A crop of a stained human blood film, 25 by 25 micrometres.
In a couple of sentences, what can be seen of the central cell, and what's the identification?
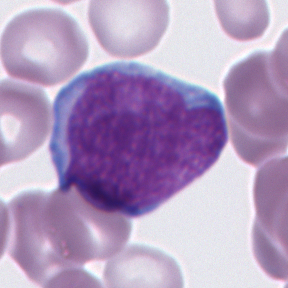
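Start with the outline: it is angular, with fairly straight sides and corners. Inside lies a single unlobed nucleus, filling nearly the whole cell. Check the cytoplasm for vacuoles; you will see none. What you are looking at is a myeloblast.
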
